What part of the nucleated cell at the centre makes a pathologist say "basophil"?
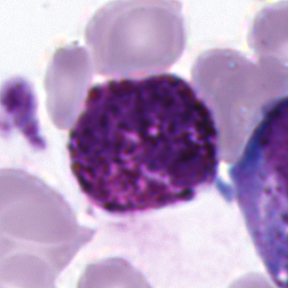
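Most of what I see fits a basophil. The outline is roughly round, with a few slightly angular edges. The cell is crowded with coarse granules, dark purple to nearly black.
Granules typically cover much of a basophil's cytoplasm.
Here they lie over the nucleus as well, so I can't trace its outline.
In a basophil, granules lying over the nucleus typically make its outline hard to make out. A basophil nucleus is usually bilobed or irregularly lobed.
With the outline hidden, I can't tell whether that holds here.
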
